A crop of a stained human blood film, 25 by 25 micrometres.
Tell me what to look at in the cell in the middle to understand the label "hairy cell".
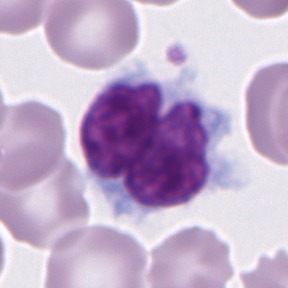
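In this hairy cell, two features fit: the fine, wispy hair-like projections fraying the edge, and the pale blue colour of the cytoplasm.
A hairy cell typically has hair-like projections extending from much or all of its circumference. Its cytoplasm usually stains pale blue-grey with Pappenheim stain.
Less in keeping, the projections here are concentrated mostly on the right and upper side of the cell. Otherwise, the cytoplasm forms only a scant rim around the nucleus without distinct granules, the outline is ragged and irregular rather than smooth, and the nucleus measures about 11 micrometres across.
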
